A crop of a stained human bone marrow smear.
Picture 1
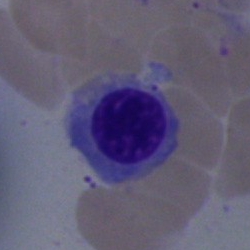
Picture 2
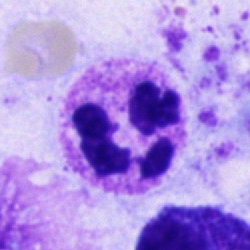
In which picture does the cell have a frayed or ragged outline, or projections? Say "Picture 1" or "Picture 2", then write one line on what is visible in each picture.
Picture 1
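What picture 1 shows: A small pale-blue bleb projects from the upper right edge of the cell.
What picture 2 shows: The cell outline is round and smooth.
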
